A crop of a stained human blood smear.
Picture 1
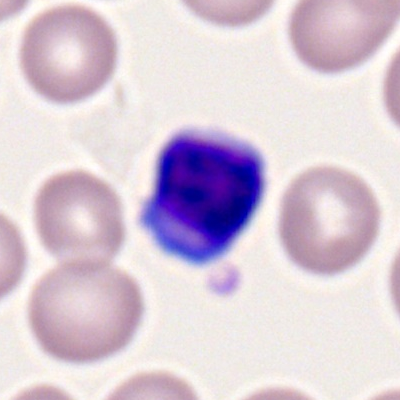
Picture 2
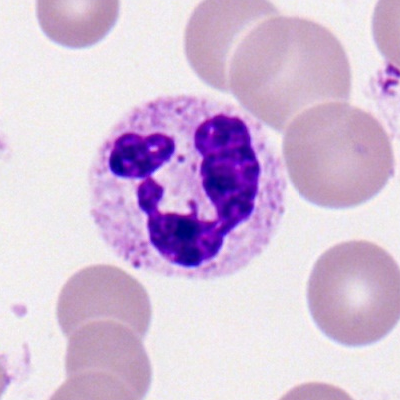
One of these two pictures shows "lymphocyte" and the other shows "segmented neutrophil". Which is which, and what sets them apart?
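The lymphocyte appears in picture 1 and the segmented neutrophil in picture 2. Outline: angular rather than round in the lymphocyte; round and smooth in the segmented neutrophil. Proportions: the lymphocyte's nucleus fills most of the cell, whereas the segmented neutrophil has plentiful cytoplasm.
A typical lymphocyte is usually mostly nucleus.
Cytoplasm: blue and without granules in the lymphocyte; pale pinkish-lilac in the segmented neutrophil, with fine lilac granules scattered throughout.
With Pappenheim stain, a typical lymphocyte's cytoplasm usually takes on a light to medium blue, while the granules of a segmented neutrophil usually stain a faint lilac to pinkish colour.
Nucleus: the chromatin is dark and coarsely clumped in both; no nucleoli are visible in the segmented neutrophil.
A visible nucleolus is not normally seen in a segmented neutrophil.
Around the segmented neutrophil, red cells lie without overlapping it.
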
